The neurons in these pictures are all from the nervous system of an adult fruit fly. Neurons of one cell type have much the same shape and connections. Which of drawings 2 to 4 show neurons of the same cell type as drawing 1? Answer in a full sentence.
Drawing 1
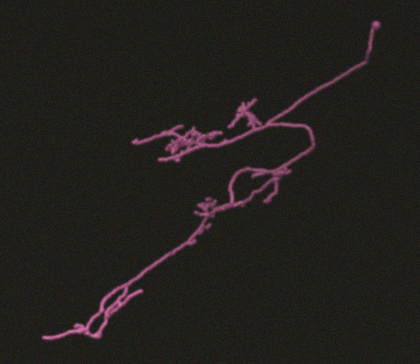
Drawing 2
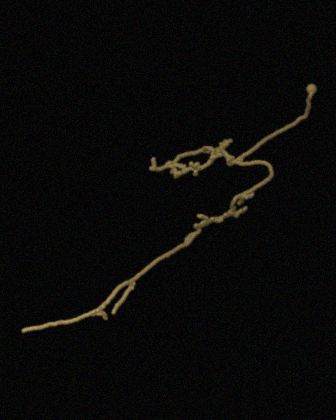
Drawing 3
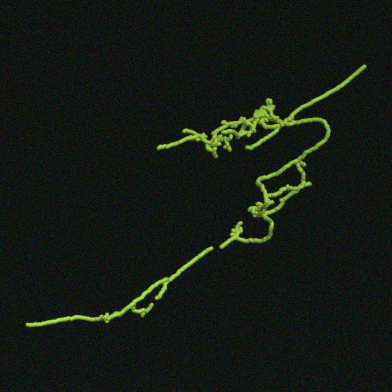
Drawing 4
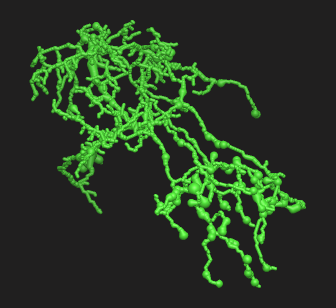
Drawing 2 and drawing 3 are of the same cell type.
